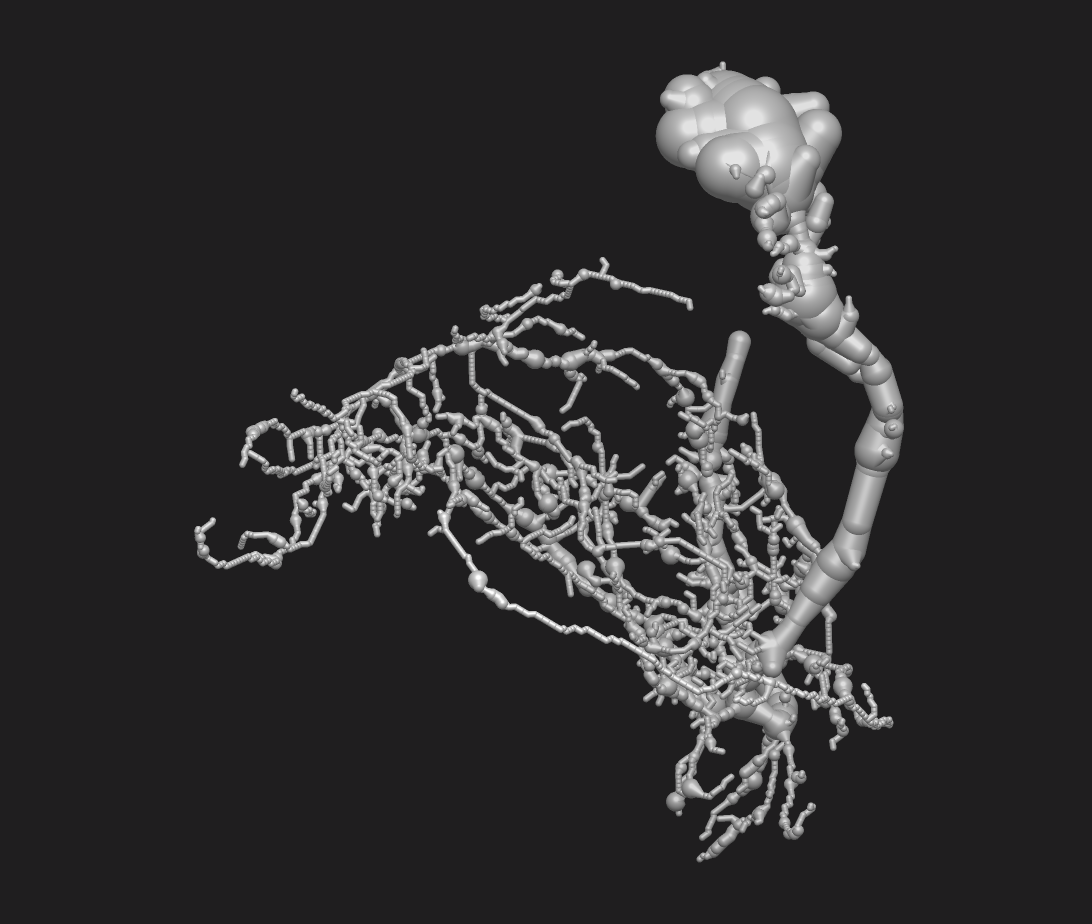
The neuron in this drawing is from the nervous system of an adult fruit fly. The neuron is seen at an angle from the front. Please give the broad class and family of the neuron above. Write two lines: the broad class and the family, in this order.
motor neuron of the nerve cord
MNad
